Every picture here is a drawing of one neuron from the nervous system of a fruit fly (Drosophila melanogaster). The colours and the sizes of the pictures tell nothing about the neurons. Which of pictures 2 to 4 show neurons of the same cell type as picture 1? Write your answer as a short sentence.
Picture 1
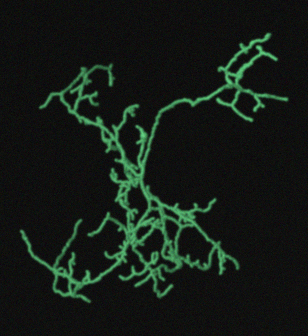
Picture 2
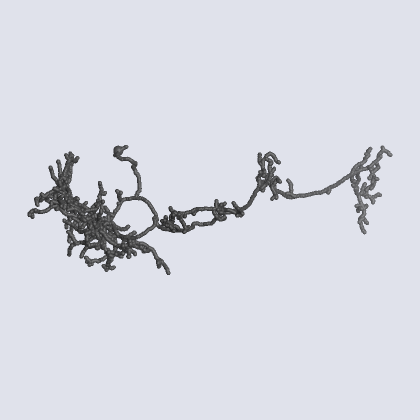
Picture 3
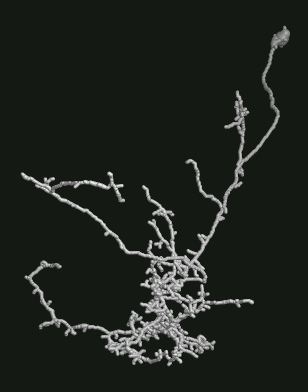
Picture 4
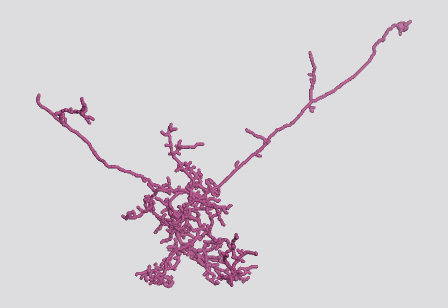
None of them is of the same cell type.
